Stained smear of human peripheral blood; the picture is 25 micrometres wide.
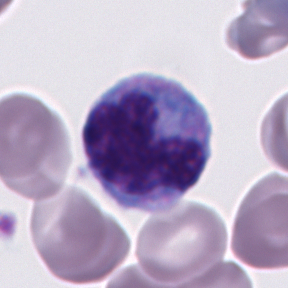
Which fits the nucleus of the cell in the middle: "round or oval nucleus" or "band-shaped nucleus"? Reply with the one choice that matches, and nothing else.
Band-shaped nucleus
